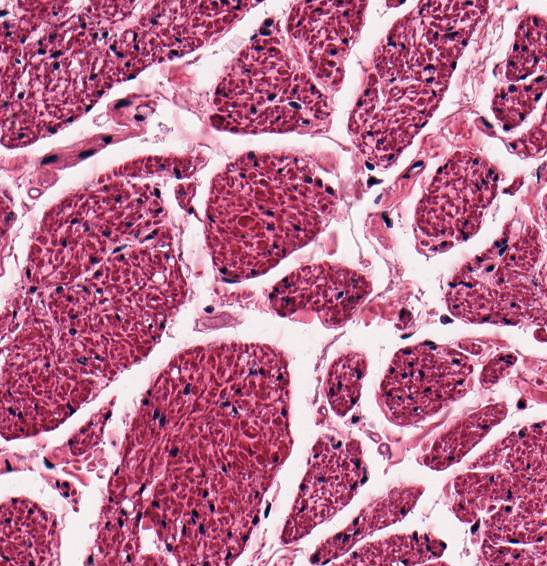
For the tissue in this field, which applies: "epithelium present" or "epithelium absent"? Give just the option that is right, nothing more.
Epithelium absent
